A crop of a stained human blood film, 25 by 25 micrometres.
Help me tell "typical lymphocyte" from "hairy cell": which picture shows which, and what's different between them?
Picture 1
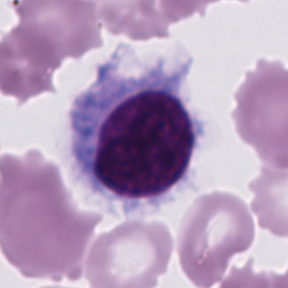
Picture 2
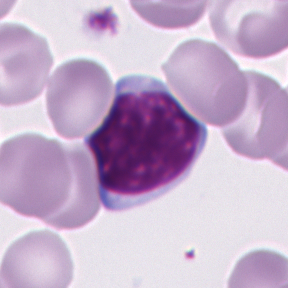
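Picture 1: hairy cell. Picture 2: typical lymphocyte. Border: picture 1 has a ragged border with many fine hair-like projections.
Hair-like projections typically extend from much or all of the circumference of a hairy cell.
Nucleus and chromatin: picture 1 has dense, dark purple chromatin with slight mottling; in picture 2 the nucleus stains deep purple, its chromatin is coarsely clumped, and it is pushed inward on its left side where a red cell presses on it. Measurements, picture 2: the cell is about 12 by 10 micrometres and its nucleus about 10 by 9 micrometres, filling about 70% of the cell's area. Cytoplasm: in picture 1 it is pale blue-grey and broadest on the upper left side of the nucleus; in picture 2 it is pale blue.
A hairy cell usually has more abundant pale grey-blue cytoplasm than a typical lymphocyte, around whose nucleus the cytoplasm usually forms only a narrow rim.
Granules and vacuoles: picture 1 shows no purple-red granules; picture 2 shows no granules and no vacuoles. Surroundings: red cells surround the cell in picture 1, none overlapping it.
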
